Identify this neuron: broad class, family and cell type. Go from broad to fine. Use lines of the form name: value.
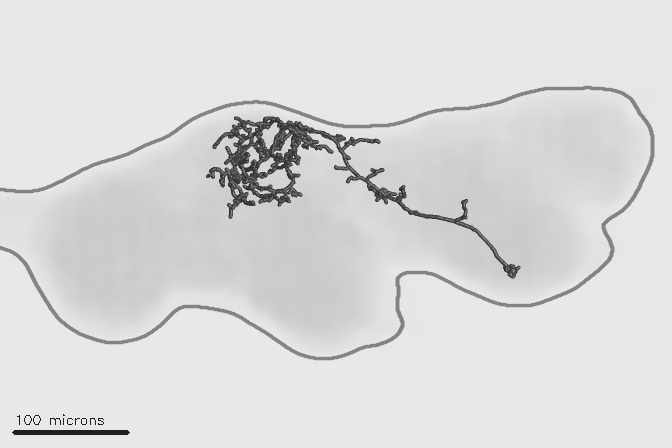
broad class: nerve-cord intrinsic neuron
family: hemilineage 06B
cell type: IN06B038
